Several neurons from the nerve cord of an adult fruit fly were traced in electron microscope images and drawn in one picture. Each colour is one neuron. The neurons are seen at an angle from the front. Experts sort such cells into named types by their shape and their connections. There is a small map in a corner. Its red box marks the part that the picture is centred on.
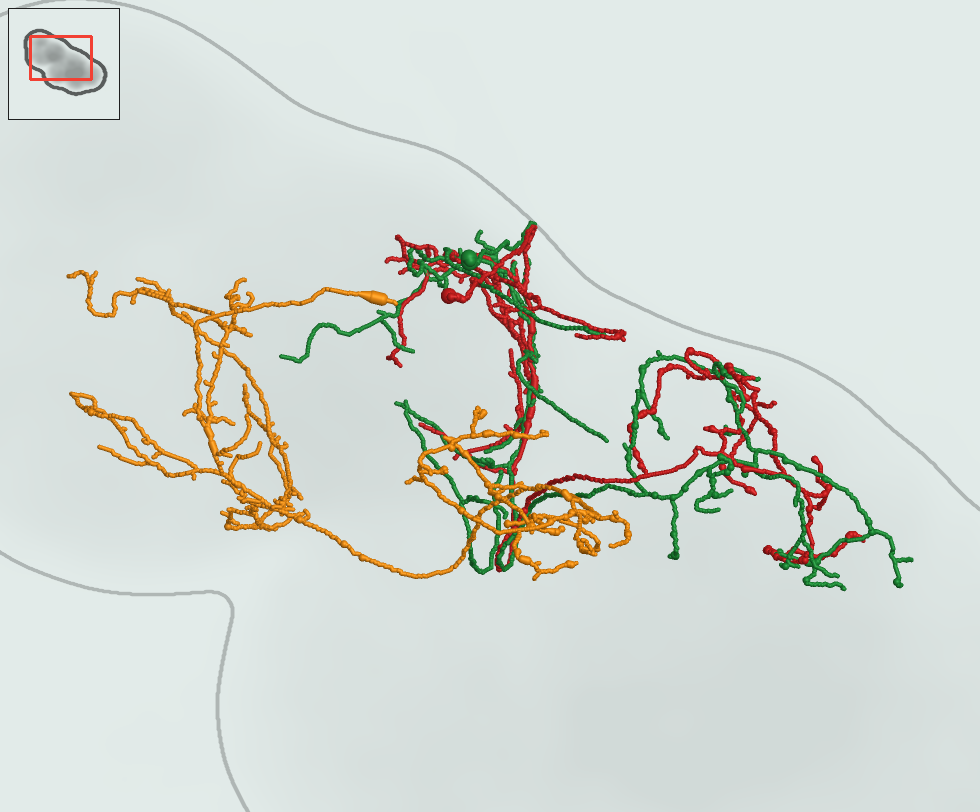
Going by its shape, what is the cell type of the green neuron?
IN17A108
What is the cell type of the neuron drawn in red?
IN17A074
